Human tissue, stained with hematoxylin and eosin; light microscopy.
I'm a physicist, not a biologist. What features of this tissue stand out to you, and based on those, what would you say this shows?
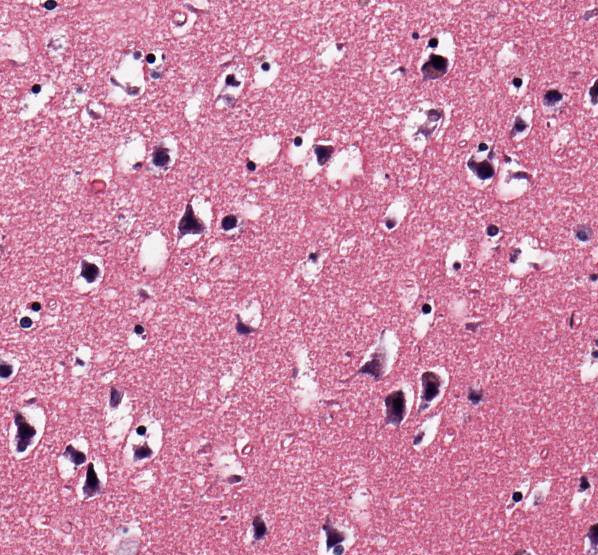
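Cells lie singly, fairly evenly spread, without glands or epithelium. Between them: pale pink, finely granular, slightly vacuolated neuropil, not collagen. Most cells sit in a clear, empty halo. Small round, dark blue nuclei share many larger cells' spaces, singly or paired. This is cerebral cortex.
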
